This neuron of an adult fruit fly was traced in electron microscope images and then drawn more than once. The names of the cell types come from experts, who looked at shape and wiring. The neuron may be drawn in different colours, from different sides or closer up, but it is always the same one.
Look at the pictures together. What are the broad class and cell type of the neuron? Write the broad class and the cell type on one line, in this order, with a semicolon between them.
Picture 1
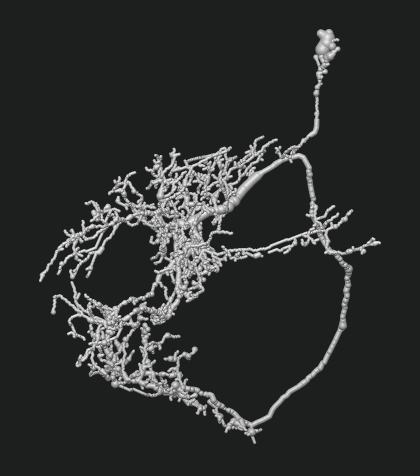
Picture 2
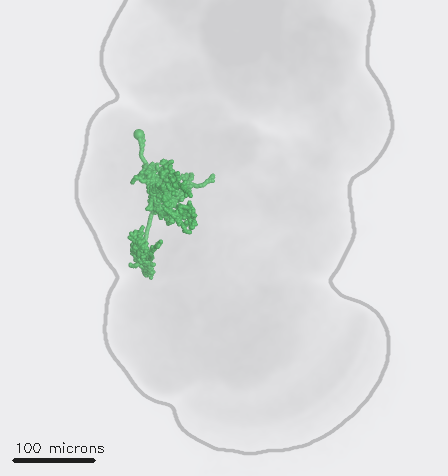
central-brain intrinsic neuron; CL029_b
